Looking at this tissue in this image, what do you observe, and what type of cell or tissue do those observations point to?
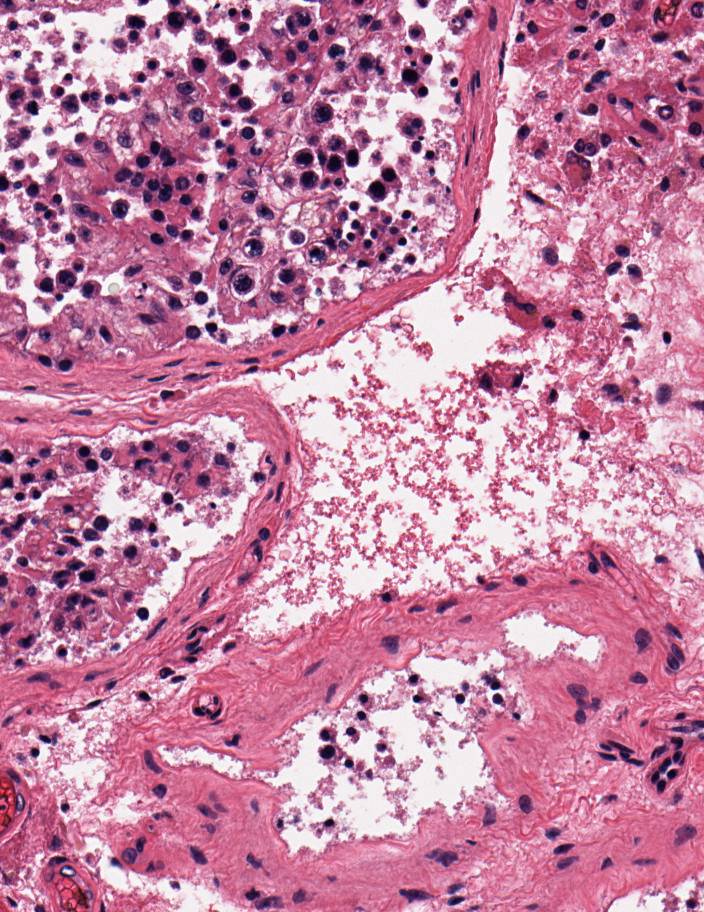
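I see two rounded tubular units, upper left and middle left, separated by a band of pink fibrous wall. They're filled with loosely scattered round cells bearing dark round nuclei. In the upper one, larger cells show round, open-chromatin nuclei with a clear halo around them. This is testis.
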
